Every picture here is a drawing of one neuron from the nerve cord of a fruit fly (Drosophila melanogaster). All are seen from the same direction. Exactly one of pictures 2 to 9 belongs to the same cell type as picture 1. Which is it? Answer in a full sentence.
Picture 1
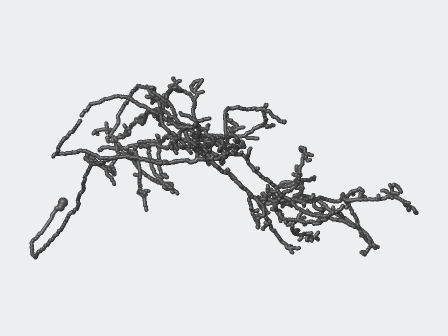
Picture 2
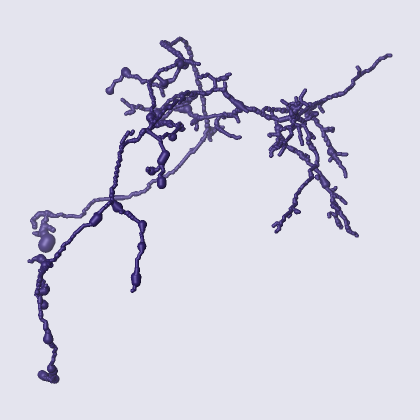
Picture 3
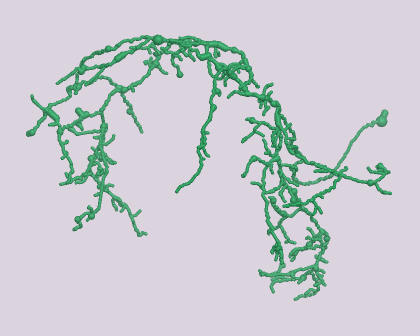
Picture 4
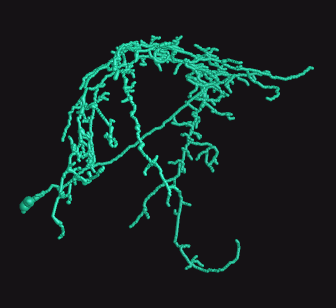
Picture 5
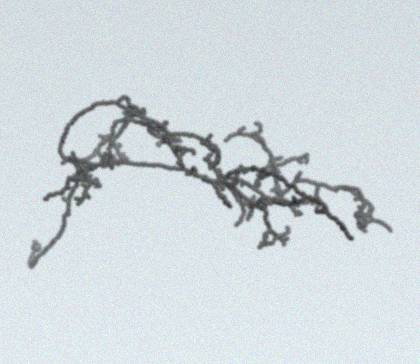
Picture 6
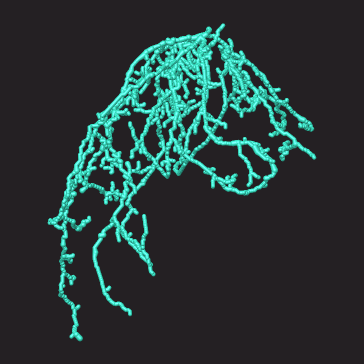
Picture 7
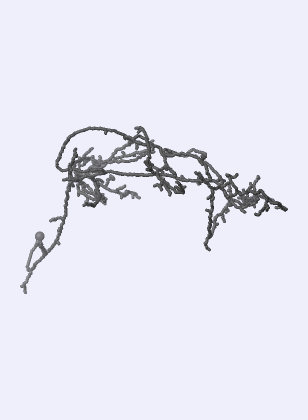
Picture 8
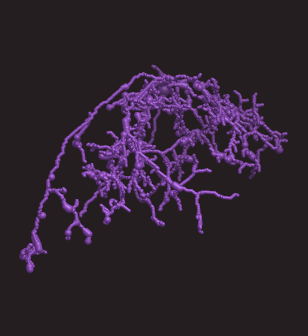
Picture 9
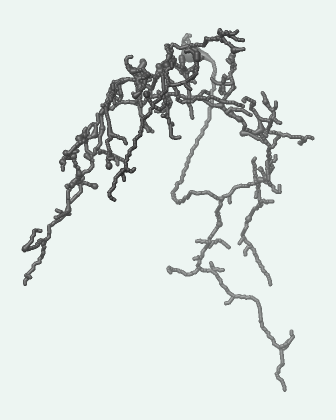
The neuron in picture 5 is of the same cell type.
